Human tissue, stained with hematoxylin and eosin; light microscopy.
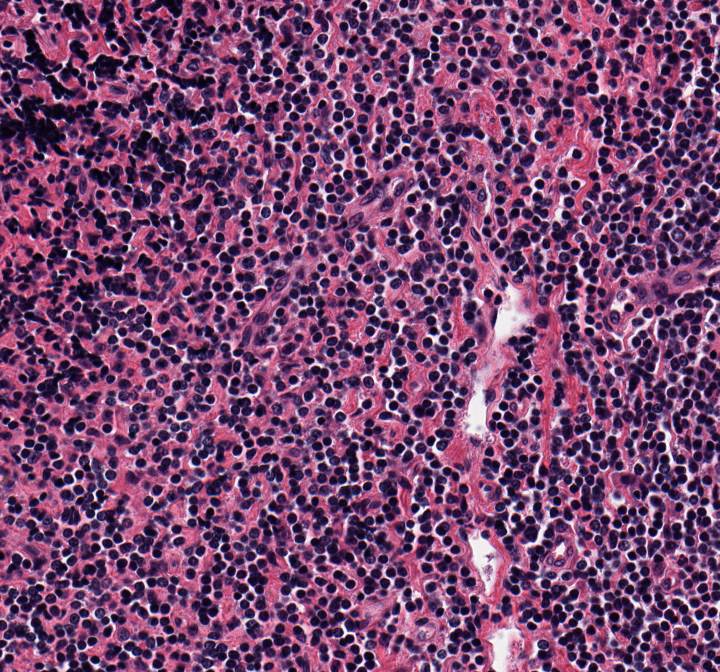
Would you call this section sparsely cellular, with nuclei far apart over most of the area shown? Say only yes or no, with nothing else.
No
